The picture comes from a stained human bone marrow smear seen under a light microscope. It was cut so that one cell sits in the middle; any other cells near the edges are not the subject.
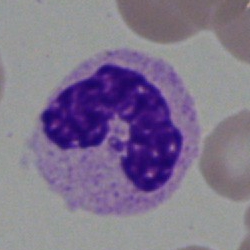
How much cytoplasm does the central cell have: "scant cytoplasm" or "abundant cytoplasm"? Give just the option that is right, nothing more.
Abundant cytoplasm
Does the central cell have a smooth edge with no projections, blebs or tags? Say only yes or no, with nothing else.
Yes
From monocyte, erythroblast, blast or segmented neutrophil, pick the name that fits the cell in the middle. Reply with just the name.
segmented neutrophil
